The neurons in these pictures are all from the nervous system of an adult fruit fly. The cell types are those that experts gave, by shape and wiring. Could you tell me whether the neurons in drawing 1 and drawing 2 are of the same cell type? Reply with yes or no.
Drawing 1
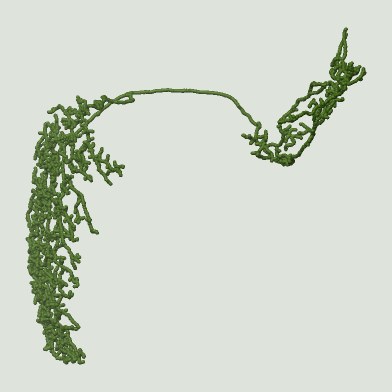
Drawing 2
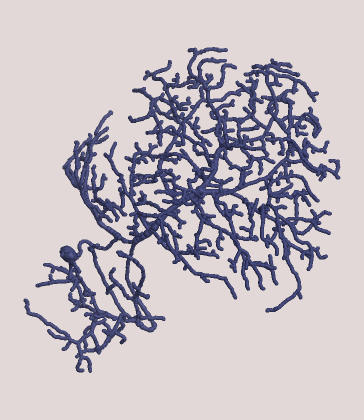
no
